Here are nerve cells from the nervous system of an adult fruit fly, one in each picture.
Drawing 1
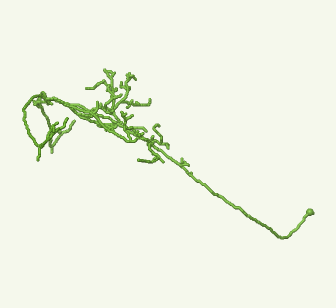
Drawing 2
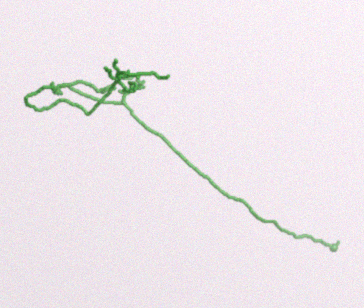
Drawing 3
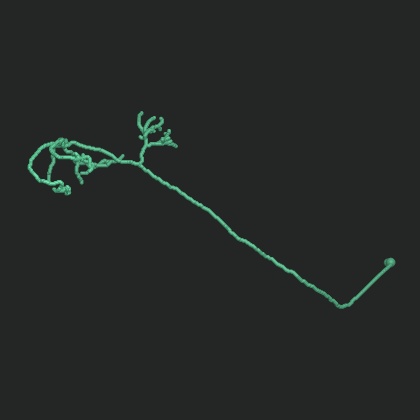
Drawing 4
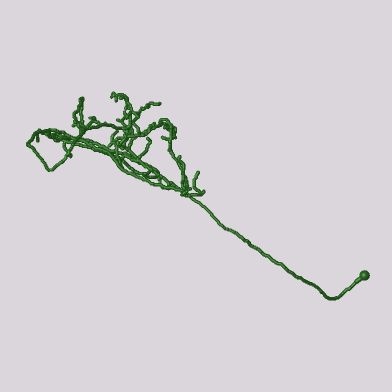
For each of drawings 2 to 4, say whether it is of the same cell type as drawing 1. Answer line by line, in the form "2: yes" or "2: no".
2: no
3: yes
4: yes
